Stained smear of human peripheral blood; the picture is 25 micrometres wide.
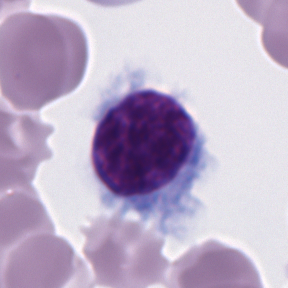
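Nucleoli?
None seen.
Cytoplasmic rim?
Wider below and right of the nucleus than above and left.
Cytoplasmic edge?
Fringed by fine hair-like projections.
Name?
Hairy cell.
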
